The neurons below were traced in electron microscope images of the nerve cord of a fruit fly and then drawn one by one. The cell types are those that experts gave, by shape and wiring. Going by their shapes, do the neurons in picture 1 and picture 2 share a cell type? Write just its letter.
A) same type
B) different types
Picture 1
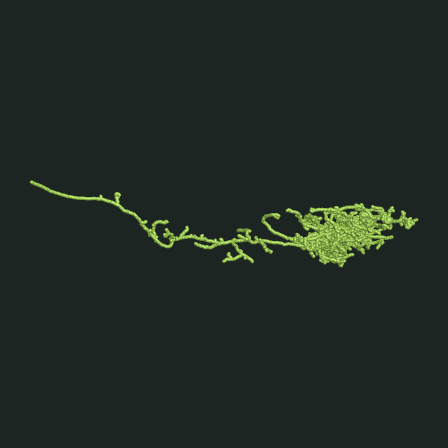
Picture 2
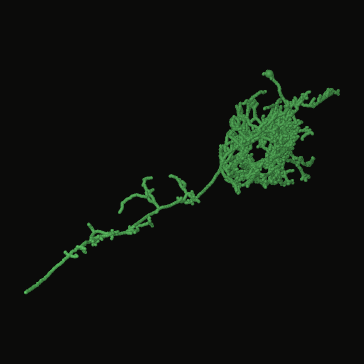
A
